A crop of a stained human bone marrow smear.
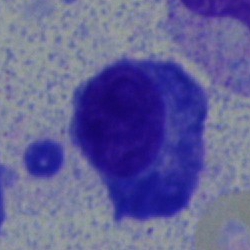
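Plasma cell with an irregular, somewhat angular outline rather than a smoothly round one. The nuclear chromatin stains dark purple and looks dense and fairly uniform. The cytoplasm stains deep blue, and most of it lies to the right of and below the nucleus.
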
